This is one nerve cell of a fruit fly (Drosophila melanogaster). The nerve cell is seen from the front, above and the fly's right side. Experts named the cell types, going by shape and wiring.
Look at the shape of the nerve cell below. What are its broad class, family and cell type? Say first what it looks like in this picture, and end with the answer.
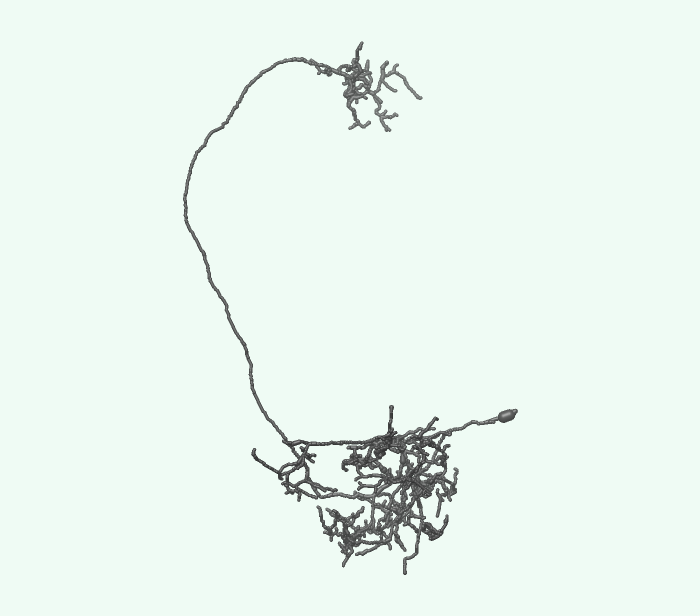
Dozens of branch ends can be seen. In this view it is taller than it is wide. It is a central-brain intrinsic neuron. Its family is hemilineage ALl1_ventral. The cell type is M_l2PNm15.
